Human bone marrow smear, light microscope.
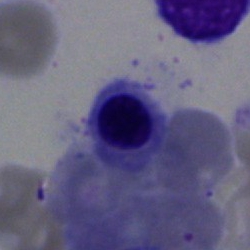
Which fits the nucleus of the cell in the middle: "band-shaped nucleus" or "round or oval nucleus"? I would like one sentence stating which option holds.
It is a compact round or oval mass that the nucleus of the cell forms.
